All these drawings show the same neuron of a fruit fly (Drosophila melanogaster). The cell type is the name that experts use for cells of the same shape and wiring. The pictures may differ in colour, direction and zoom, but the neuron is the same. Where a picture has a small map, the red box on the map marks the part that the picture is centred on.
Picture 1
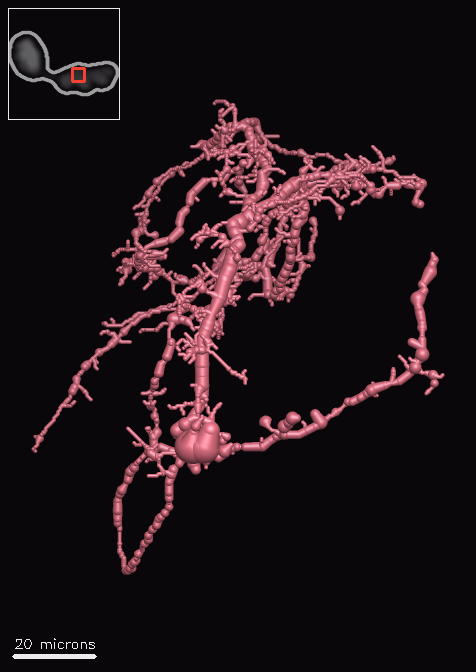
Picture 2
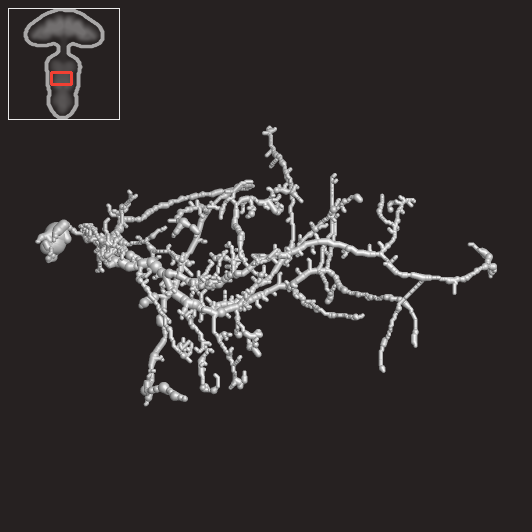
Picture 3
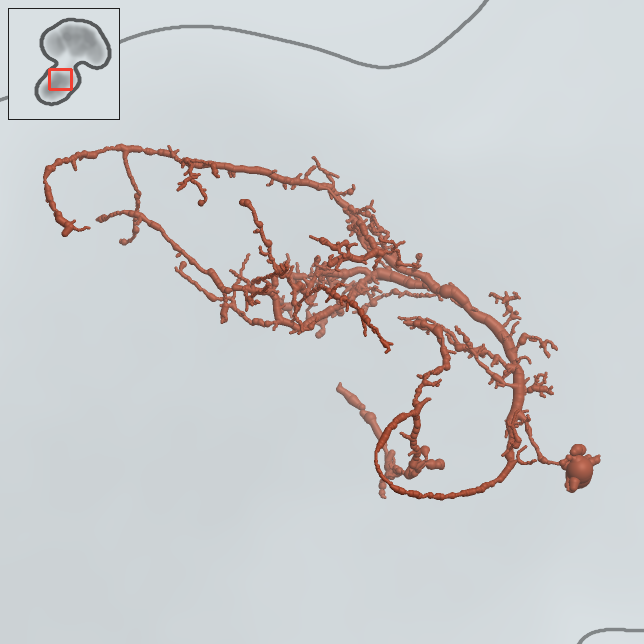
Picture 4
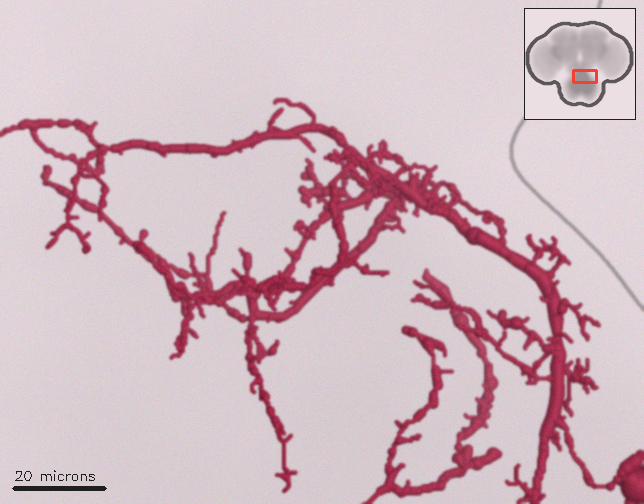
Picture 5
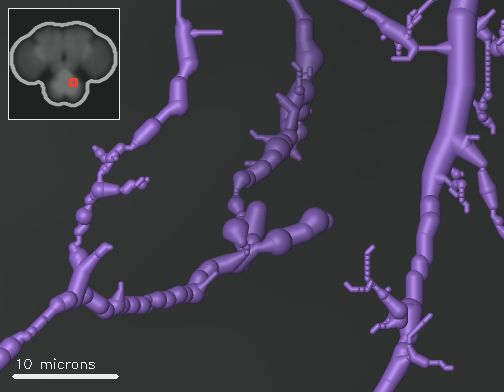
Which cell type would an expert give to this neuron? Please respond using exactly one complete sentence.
This neuron is classified under the cell type dMS2.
